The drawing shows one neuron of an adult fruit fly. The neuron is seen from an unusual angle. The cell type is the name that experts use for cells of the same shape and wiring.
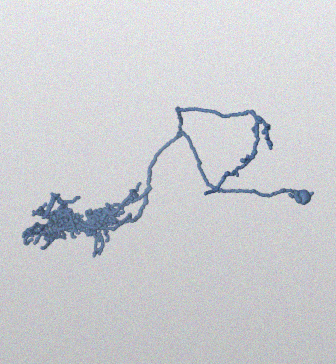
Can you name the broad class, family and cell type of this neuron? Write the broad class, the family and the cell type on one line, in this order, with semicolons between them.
central-brain intrinsic neuron; hemilineage AOTUv2; PLP008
